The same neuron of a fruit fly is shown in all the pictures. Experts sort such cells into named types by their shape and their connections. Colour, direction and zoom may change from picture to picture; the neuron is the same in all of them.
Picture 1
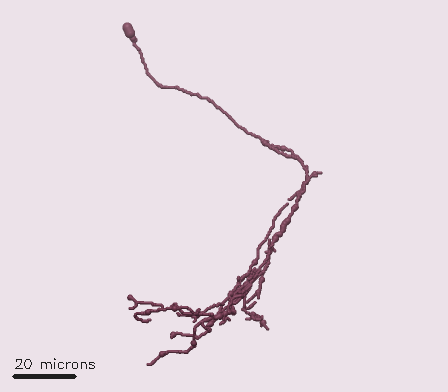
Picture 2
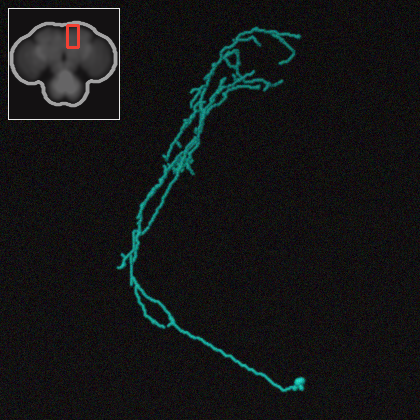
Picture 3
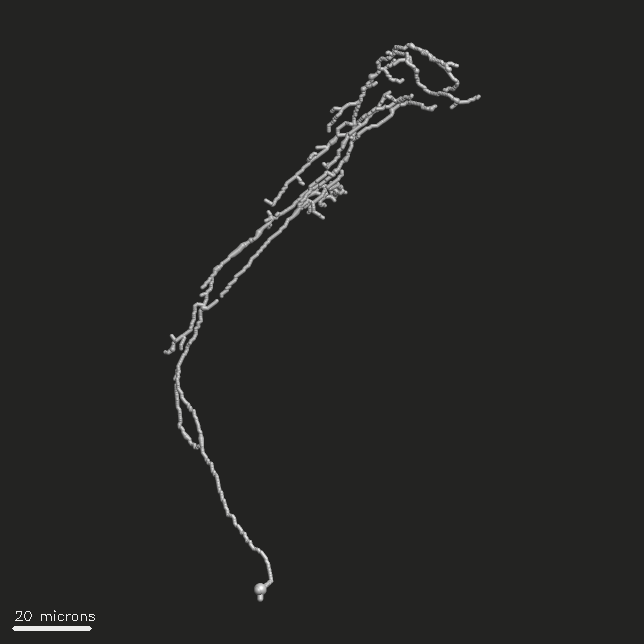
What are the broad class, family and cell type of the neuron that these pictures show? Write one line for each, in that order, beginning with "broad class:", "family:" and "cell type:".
broad class: central-brain intrinsic neuron
family: hemilineage EBa1
cell type: SMP167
